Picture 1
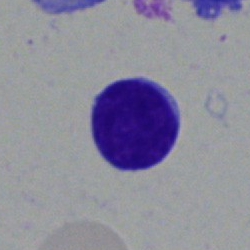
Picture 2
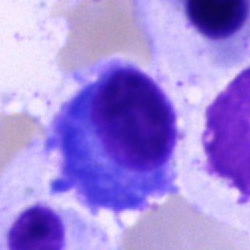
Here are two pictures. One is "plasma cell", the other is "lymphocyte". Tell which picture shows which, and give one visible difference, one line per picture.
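In picture 1 we see a lymphocyte: Cytoplasm is very scant, at most a thin rim at the edge.
In picture 2 we see a plasma cell: The cytoplasm forms a broad band on the left and lower sides of the nucleus.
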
